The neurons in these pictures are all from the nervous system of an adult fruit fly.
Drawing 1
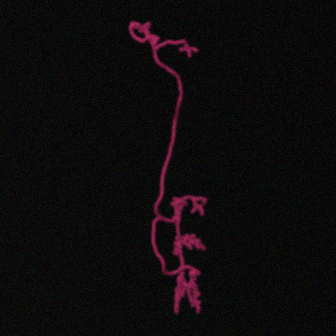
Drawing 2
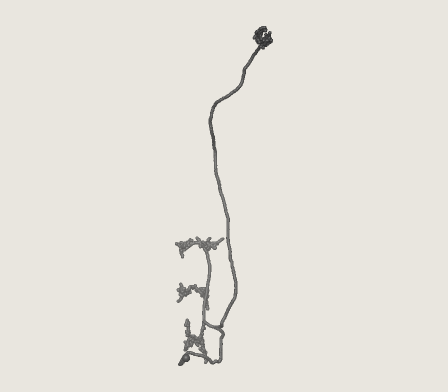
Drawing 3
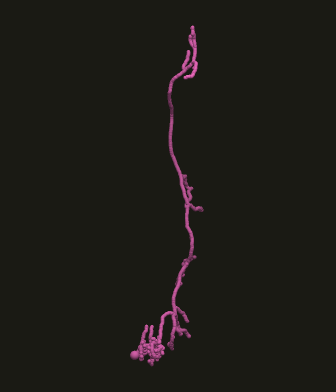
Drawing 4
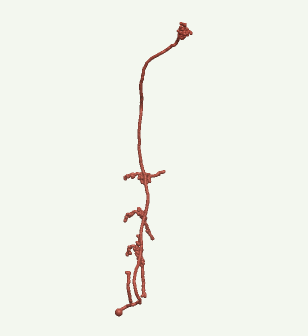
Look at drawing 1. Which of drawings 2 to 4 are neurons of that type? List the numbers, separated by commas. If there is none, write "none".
2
